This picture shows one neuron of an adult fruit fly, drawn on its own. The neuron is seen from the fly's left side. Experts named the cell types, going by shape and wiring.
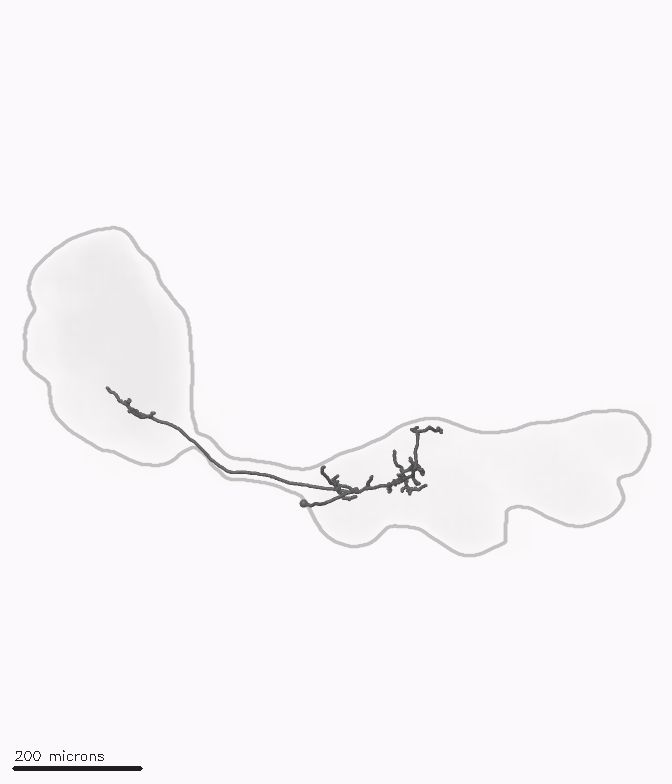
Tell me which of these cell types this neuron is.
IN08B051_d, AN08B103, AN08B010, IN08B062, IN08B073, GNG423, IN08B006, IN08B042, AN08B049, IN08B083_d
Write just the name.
AN08B103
